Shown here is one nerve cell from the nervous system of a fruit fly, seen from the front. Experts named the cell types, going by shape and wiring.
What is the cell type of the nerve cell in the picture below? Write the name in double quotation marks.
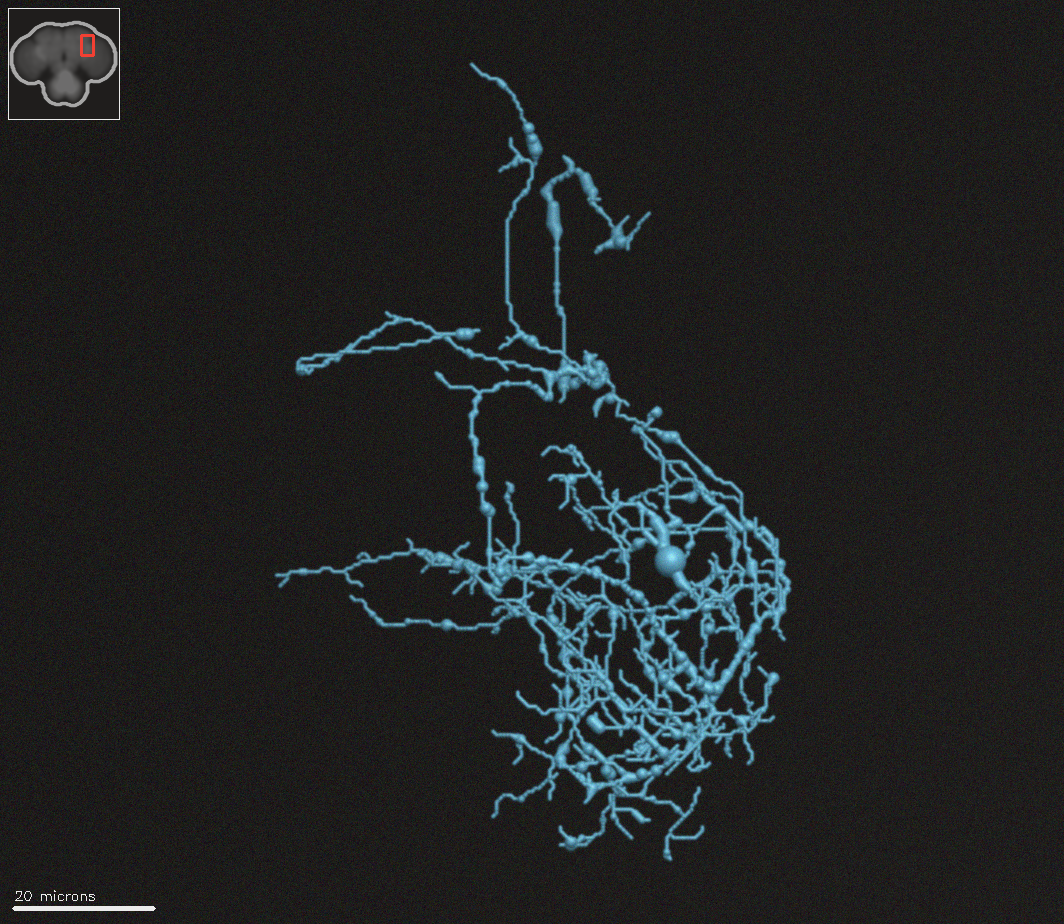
"AVLP303"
